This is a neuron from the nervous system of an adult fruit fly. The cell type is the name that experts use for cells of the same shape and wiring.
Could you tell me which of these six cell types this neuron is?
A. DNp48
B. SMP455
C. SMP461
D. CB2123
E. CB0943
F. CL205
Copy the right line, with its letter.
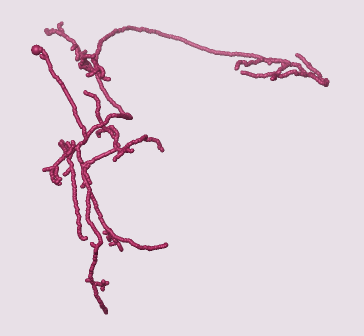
C. SMP461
